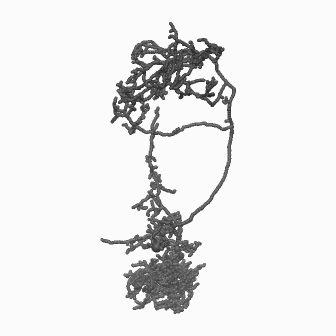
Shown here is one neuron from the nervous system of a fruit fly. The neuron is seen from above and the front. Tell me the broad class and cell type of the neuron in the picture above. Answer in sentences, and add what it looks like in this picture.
This is a central-brain intrinsic neuron. It is of cell type AVLP443. Its cell body lies at the bottom of the picture. The picture shows dozens of branch ends.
